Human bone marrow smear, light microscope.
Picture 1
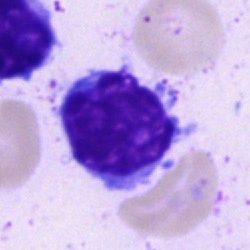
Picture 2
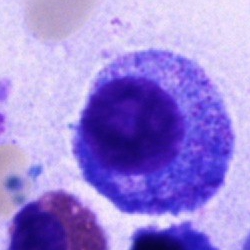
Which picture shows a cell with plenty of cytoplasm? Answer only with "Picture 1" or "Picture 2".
Picture 2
